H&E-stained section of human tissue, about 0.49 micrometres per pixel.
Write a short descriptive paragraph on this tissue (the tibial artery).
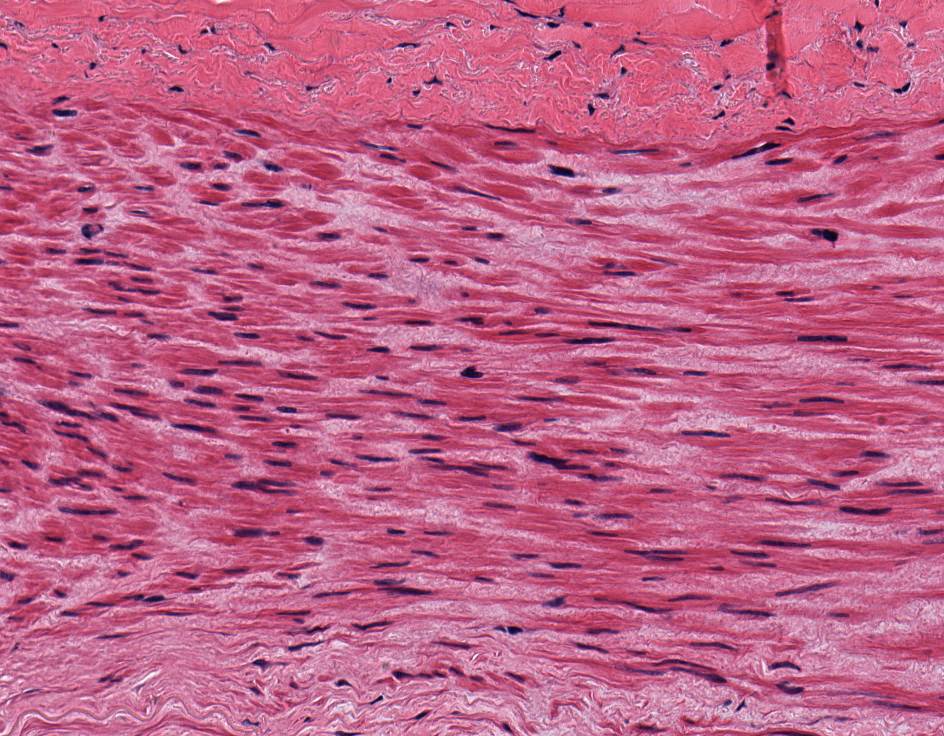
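Most of the field is occupied by a broad band of spindle-shaped smooth muscle cells running roughly horizontally from side to side. Their bright pink cytoplasm forms long tapering strands, and no cross-striations are present. Along the top edge is a less cellular band of wavy pink fibres containing sparse small nuclei.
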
